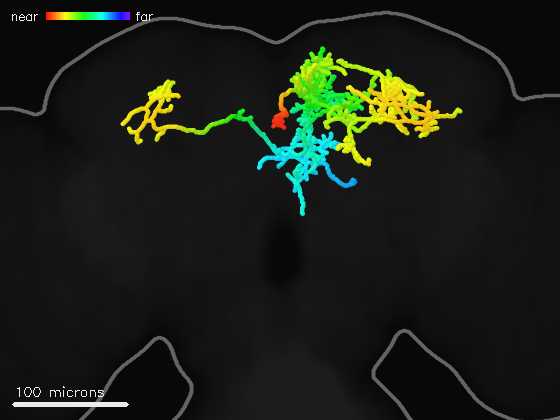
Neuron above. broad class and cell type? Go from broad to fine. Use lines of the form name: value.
broad class: central-brain intrinsic neuron
cell type: SMP155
